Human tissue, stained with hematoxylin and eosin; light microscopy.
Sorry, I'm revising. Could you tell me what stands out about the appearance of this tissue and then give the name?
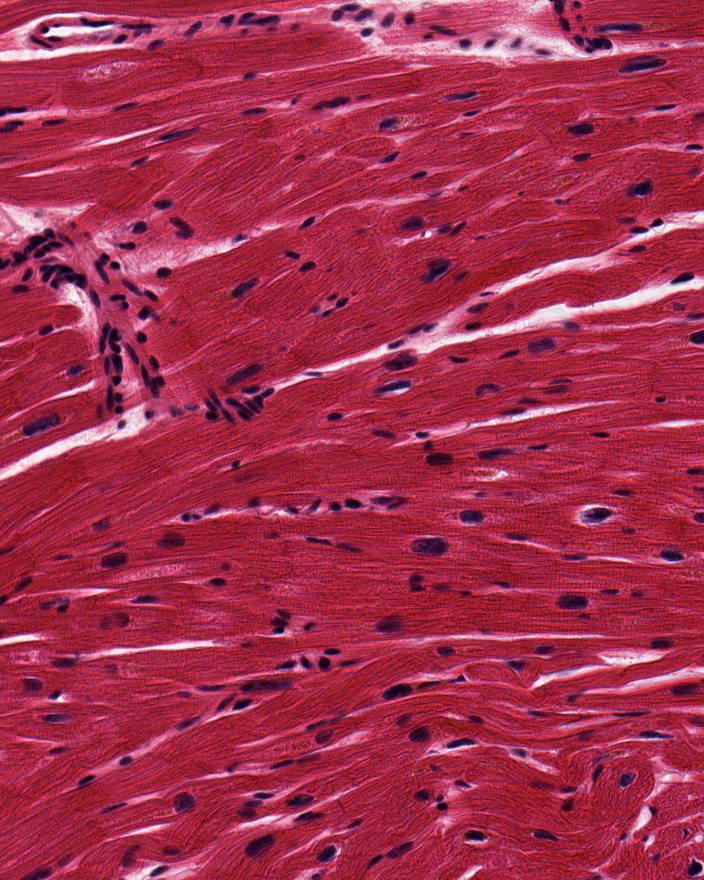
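Muscle fibres branch and join their neighbours rather than running as separate unbranched cylinders. A small vessel with crowded dark elongated nuclei in its wall crosses the upper left obliquely. This is the left ventricle of the heart.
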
